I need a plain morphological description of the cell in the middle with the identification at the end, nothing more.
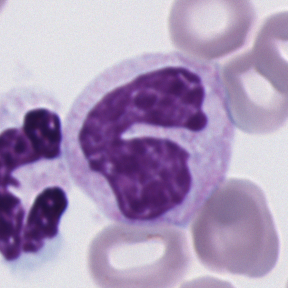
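Outline round and smooth. Chromatin dark purple, coarsely clumped. No nucleoli visible in the nucleus. Cytoplasm with fine, faint pinkish-lilac granules. Band neutrophil.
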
